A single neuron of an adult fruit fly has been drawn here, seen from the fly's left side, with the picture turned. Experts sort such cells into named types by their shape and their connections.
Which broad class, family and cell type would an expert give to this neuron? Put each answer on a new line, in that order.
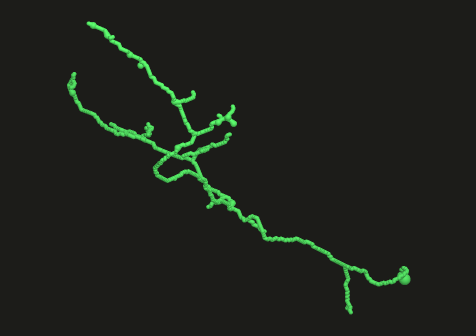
central-brain intrinsic neuron
hemilineage CLp2
SMP281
